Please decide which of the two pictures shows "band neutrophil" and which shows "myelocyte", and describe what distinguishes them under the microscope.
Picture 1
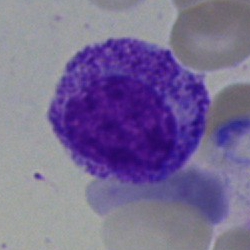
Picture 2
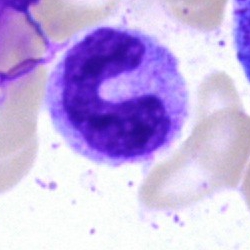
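Picture 1 shows a myelocyte, and picture 2 shows a band neutrophil. The myelocyte has a roughly round outline with a finely bumpy edge, whereas the band neutrophil's outline is round and smooth. In the myelocyte, the rim of cytoplasm is widest at the top and right, and a paler patch of cytoplasm sits beside the nucleus on its right side. In the band neutrophil, the nucleus bends into a C shape whose hollow opens toward the right.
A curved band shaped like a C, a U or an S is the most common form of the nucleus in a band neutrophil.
Its chromatin is dark purple and coarsely clumped, set in pale lilac cytoplasm.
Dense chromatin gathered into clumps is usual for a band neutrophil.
Neither cell has clear vacuoles in its cytoplasm. Red cells touch the myelocyte on its right and lower sides.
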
